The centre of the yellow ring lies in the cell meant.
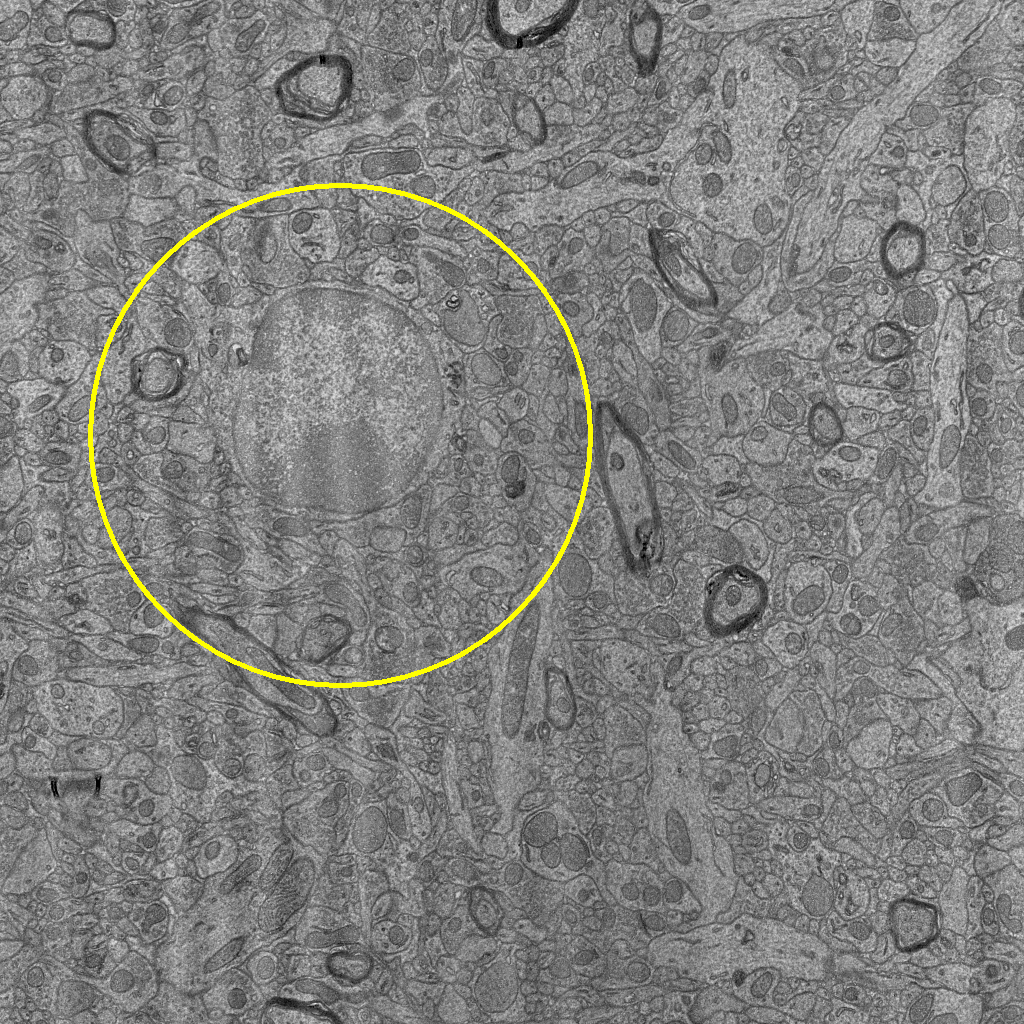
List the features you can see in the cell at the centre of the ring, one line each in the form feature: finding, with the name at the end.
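Nucleus: round, smooth outline
Position: whole nucleus inside the ring
Envelope: no deep folds or indentations
Cytoplasm: no stacked cisterns of rough endoplasmic reticulum seen
Name: oligodendrocyte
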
